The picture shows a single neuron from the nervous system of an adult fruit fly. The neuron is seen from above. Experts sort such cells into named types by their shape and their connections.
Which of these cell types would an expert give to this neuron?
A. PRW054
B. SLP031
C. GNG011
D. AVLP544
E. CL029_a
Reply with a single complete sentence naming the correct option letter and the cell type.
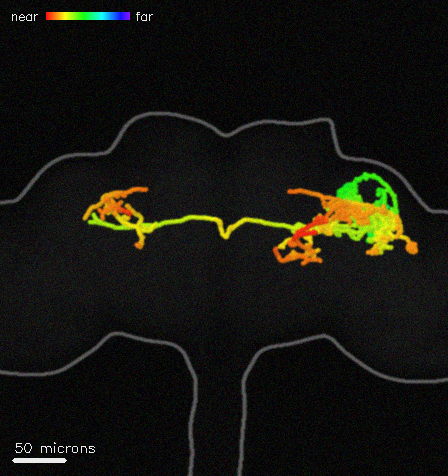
Option B lists SLP031, and that is the cell type of the neuron.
